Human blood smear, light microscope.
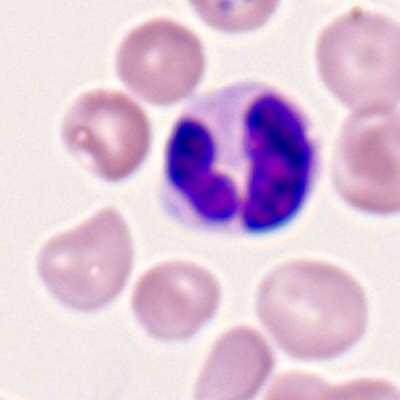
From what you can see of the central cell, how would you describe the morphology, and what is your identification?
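A pale vertical cleft separates the lobed nucleus into a left portion and a right portion. Its chromatin is dark purple and coarsely clumped, and no nucleoli are visible. The cytoplasm lacks large orange-red granules. The central cell is a segmented neutrophil.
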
